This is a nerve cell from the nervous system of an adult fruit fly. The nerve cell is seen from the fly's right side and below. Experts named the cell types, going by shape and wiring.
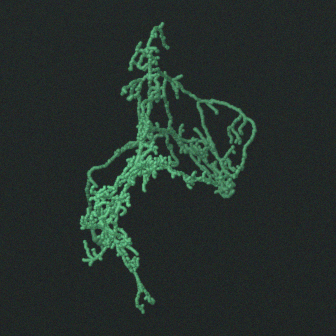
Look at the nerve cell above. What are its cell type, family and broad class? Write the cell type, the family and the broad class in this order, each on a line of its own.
SLP269
hemilineage LHp2
central-brain intrinsic neuron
